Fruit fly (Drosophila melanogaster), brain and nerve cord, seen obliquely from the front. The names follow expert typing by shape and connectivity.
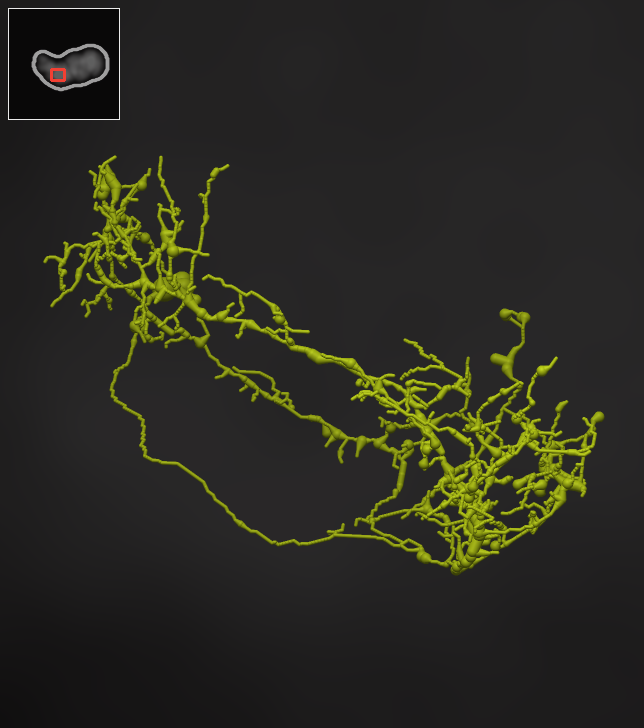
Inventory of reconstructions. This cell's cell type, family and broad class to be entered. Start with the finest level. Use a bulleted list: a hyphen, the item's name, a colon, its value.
- cell type: IN01B020
- family: hemilineage 01B
- broad class: nerve-cord intrinsic neuron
